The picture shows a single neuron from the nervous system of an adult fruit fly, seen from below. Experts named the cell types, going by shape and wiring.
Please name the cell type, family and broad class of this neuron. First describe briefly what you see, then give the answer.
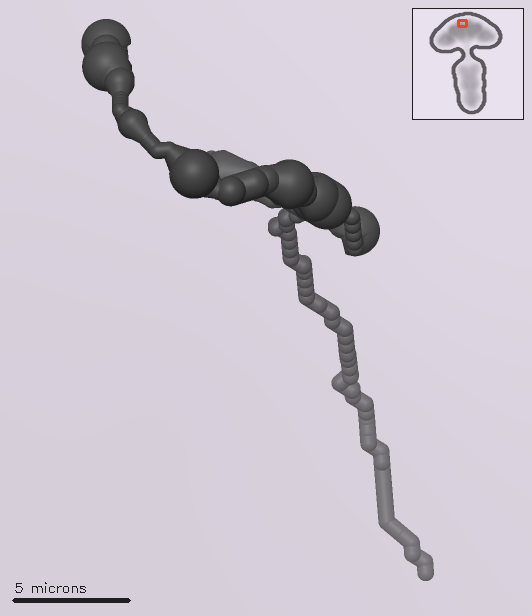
It is in the brain and does not reach the nerve cord. No cell body is drawn. From top to bottom in the picture it spans about 25 microns. The cell type is ORN_DM5. Its family is called class olfactory. Its broad class is sensory neuron entering the brain.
